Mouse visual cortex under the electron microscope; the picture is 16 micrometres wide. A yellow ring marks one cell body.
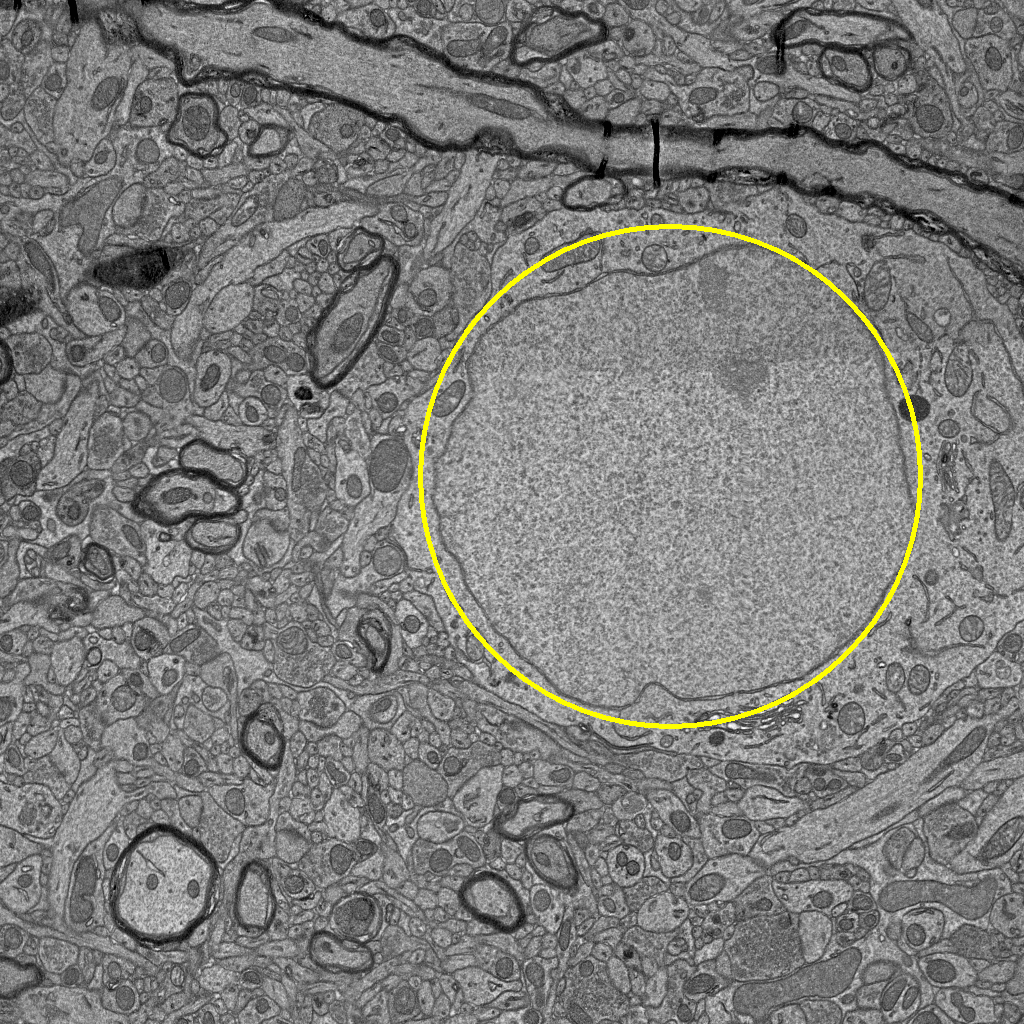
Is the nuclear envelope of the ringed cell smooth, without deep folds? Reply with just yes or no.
Yes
